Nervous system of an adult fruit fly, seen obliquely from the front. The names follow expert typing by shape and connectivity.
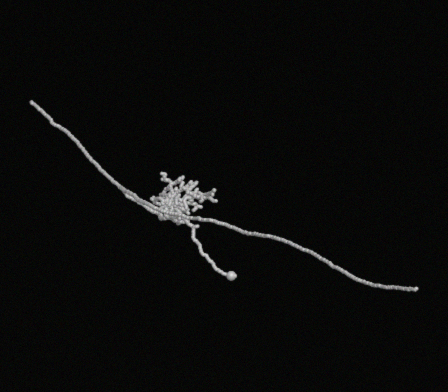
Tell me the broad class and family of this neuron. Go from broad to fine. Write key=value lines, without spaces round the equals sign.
broad_class=ascending neuron
family=hemilineage 10B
